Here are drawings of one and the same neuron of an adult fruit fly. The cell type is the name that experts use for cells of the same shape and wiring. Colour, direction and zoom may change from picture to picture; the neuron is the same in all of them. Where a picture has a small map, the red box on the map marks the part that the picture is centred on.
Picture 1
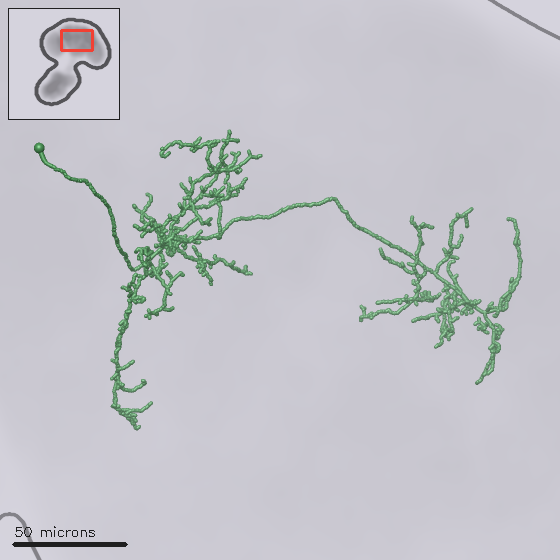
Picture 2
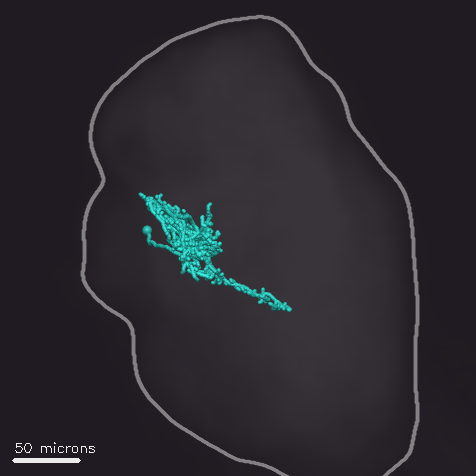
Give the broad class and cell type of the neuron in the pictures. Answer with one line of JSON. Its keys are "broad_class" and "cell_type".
{"broad_class": "central-brain intrinsic neuron", "cell_type": "LAL104"}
